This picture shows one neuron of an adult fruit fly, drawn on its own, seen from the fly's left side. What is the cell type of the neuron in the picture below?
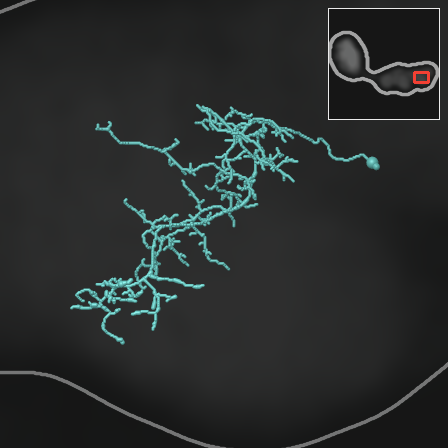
IN19A088_c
